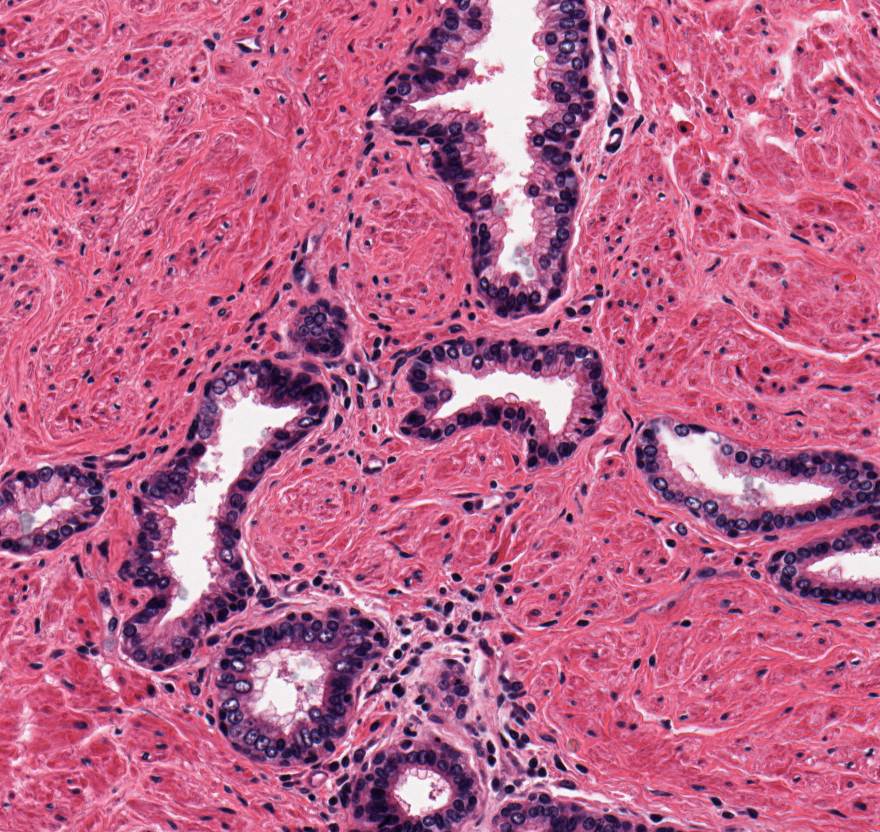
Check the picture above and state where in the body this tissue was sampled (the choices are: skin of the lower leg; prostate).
prostate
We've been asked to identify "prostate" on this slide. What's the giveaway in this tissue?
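Tissue: prostate. Glands scattered, mostly centre and lower half, separated by broad areas of pink stroma.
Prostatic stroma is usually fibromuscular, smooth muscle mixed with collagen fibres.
Lining: columnar cells, pale finely granular cytoplasm toward lumen; nuclei round, dark, basal.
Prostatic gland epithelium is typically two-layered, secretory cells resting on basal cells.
Lumens largely empty, white, scant pale material.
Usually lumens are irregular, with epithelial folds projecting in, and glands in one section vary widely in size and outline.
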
